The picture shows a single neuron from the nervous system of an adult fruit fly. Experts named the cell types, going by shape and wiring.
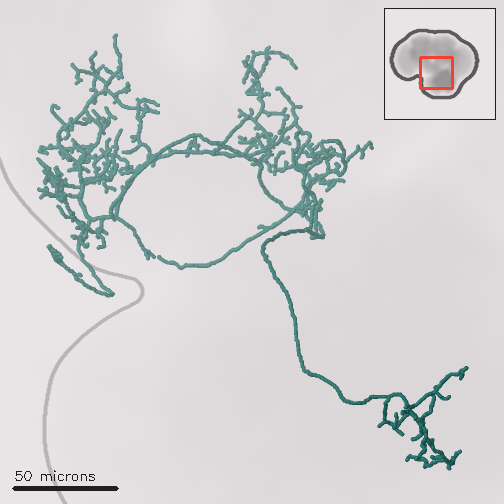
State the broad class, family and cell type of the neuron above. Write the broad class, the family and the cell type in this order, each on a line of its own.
descending neuron
DNge
DNge077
